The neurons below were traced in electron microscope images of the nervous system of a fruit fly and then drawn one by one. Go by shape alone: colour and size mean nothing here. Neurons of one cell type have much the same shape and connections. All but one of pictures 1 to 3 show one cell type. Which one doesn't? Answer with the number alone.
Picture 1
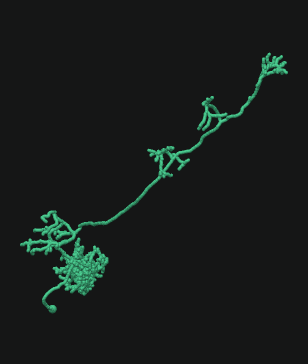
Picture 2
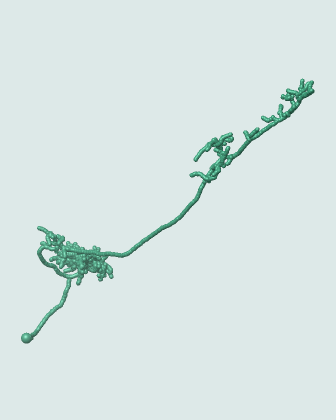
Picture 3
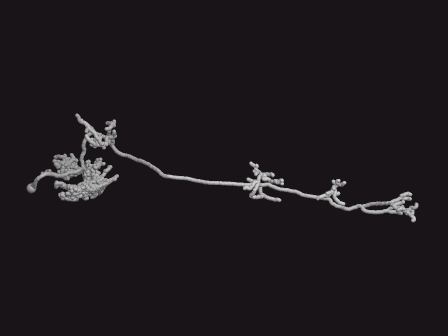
2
